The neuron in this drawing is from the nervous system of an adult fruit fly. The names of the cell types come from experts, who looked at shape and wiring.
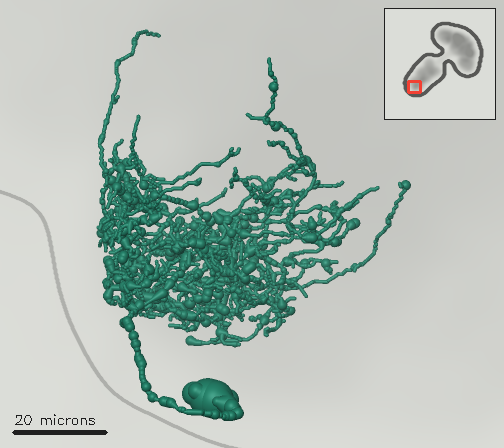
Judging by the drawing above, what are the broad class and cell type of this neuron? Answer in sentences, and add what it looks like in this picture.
Its broad class is nerve-cord intrinsic neuron. The cell type is INXXX184. It is in the nerve cord and does not reach the brain. From top to bottom in the picture it spans about 85 microns. Dozens of branch ends can be seen.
